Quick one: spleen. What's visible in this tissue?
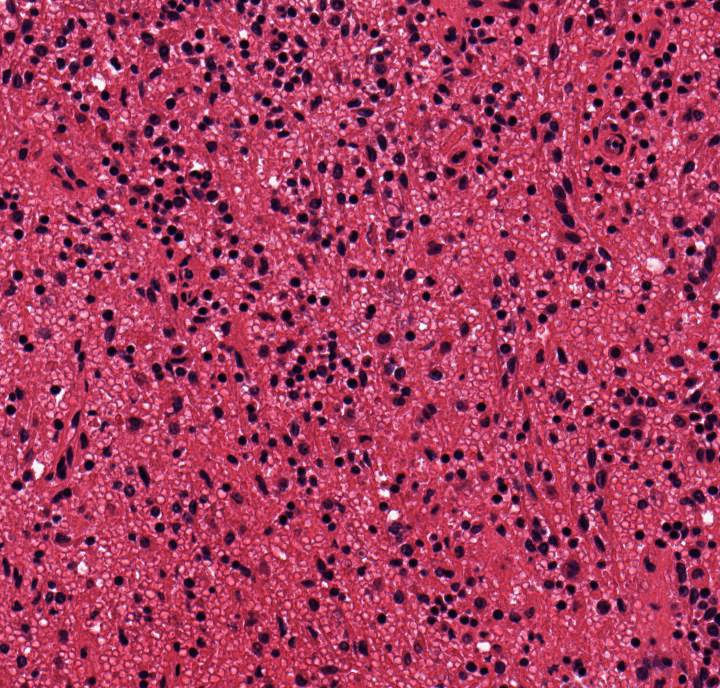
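What you've got is a uniform sheet of pink tissue, nuclei scattered through it, with no glands, tubules or epithelium. Most nuclei are small, round and dark-staining, lying singly across the field. No large blood vessels, and no fat cells either.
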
